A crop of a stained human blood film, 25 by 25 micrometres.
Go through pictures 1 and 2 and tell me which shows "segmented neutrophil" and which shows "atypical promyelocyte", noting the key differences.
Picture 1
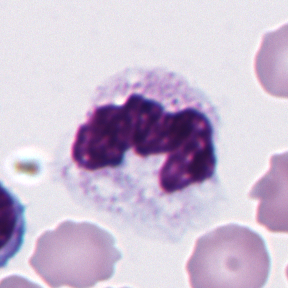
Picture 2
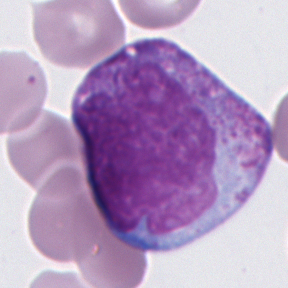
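Check one, the names: picture 1 holds the segmented neutrophil and picture 2 the atypical promyelocyte. Check two, the outline: the segmented neutrophil is roughly round with a faintly irregular edge, while the atypical promyelocyte is angular and roughly polygonal. Check three, the nucleus: in the segmented neutrophil it is lobed and lies mainly in the upper half of the cell, with dense, dark purple, coarsely clumped chromatin and no visible nucleoli.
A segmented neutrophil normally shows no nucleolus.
Check four, the cytoplasm: the segmented neutrophil's is plentiful and very pale, with fine lilac granules scattered throughout.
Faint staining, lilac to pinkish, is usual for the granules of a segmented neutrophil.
The atypical promyelocyte's cytoplasm is a deeper blue at the cell edge than next to the nucleus. Last, the surroundings: red cells press against the atypical promyelocyte along its left side.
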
